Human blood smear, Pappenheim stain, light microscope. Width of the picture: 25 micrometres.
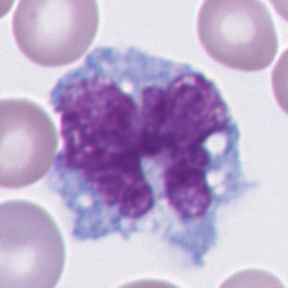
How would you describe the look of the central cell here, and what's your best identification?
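A ragged, irregular border, rather than a smooth one, surrounds the cell. Its nucleus is folded into two broad halves joined across the middle. Several small clear vacuoles lie in the cytoplasm, which shows no coarse coloured granules. The central cell is a monocyte.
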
